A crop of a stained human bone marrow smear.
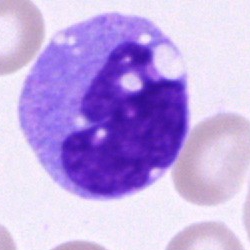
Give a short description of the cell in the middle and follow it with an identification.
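Nucleus folded; indentation faces left side of cell. Nucleus positioned toward right. Several clear round vacuoles scattered through cell, largest at upper right. Monocyte.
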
